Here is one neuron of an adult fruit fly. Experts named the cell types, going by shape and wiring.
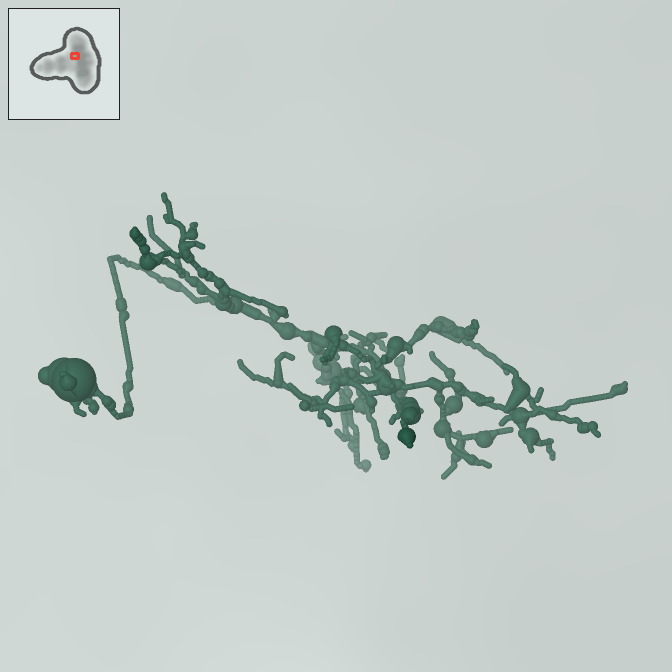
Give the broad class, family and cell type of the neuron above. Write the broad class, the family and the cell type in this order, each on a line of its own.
central-brain intrinsic neuron
hemilineage SLPpm2
CB2814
